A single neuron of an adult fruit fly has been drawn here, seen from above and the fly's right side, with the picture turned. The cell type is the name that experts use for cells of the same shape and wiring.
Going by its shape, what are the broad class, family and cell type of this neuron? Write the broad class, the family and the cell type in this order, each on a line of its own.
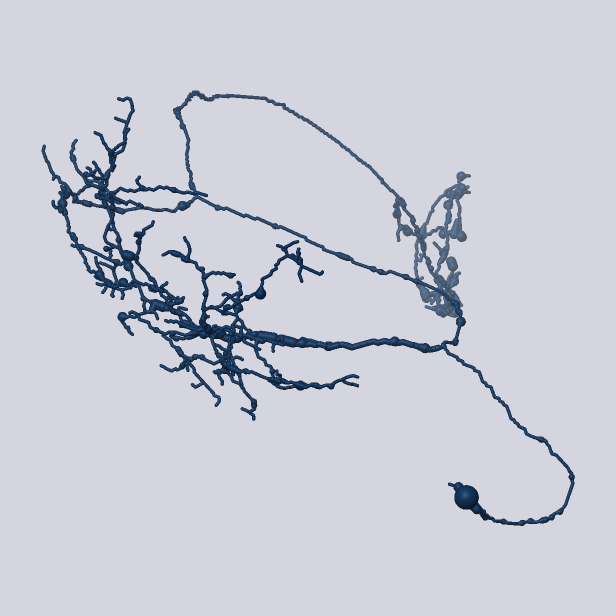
central-brain intrinsic neuron
hemilineage SMPpv1
CB1379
